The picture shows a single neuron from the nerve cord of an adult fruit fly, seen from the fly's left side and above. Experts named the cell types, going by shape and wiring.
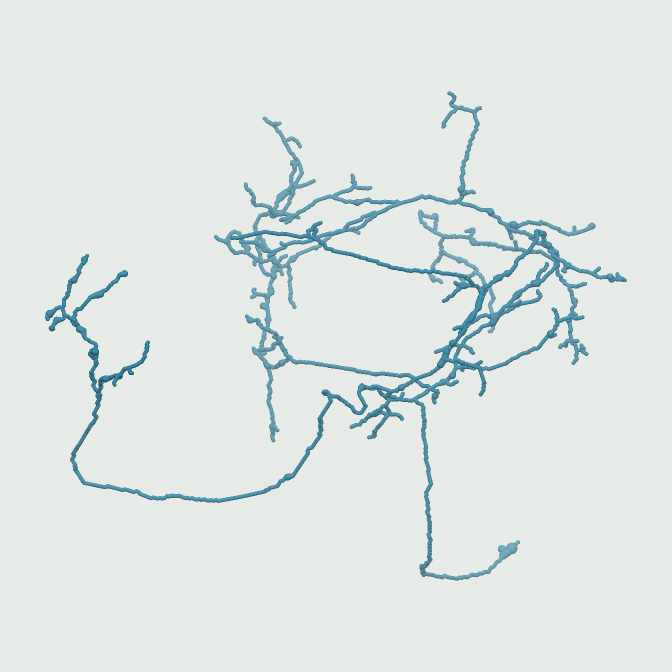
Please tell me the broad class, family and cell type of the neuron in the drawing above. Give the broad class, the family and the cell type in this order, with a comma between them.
nerve-cord intrinsic neuron, hemilineage 05B, IN05B073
